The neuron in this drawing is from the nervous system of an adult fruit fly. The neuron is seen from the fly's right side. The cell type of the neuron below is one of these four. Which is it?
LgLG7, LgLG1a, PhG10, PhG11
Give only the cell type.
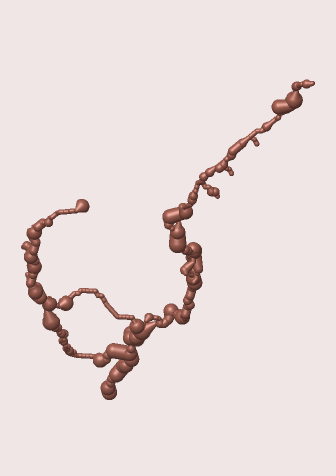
LgLG7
